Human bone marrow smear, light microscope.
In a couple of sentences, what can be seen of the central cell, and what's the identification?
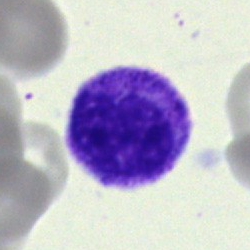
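Outline roughly round. Nucleus fills nearly the entire cell. Chromatin deep purple, darker patches scattered through it. No vacuoles seen. Cell: myelocyte.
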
